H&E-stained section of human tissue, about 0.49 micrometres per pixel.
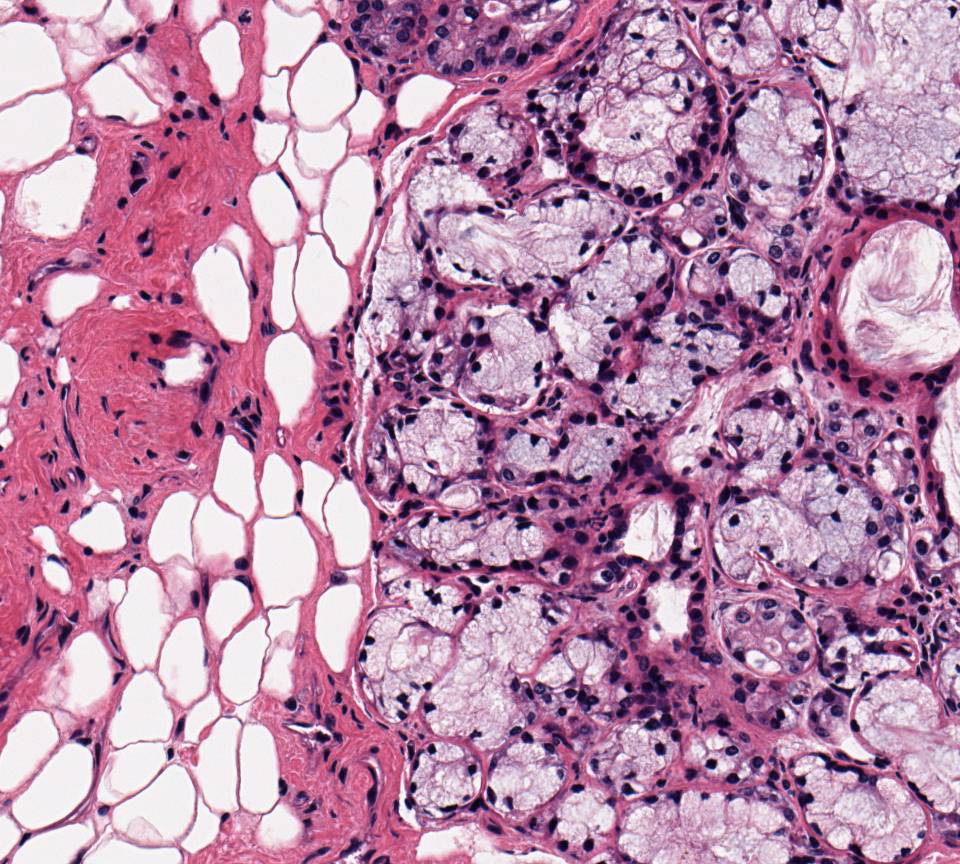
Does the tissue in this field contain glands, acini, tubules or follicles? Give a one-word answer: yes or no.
Yes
